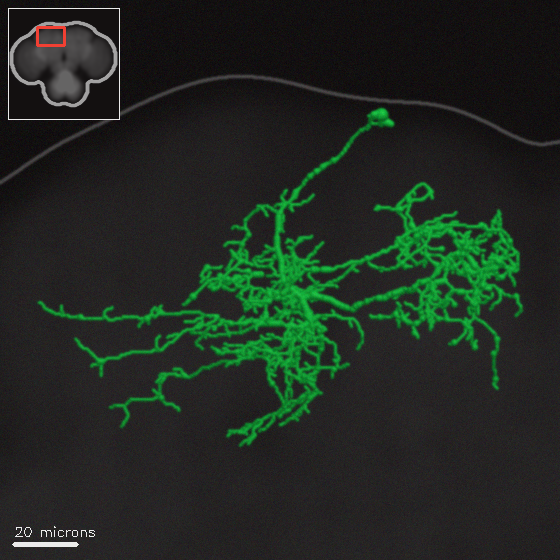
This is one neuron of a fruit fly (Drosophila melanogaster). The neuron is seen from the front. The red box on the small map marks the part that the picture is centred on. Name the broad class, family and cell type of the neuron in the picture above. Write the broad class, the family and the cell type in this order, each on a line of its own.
central-brain intrinsic neuron
hemilineage SMPpd1
SMP339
